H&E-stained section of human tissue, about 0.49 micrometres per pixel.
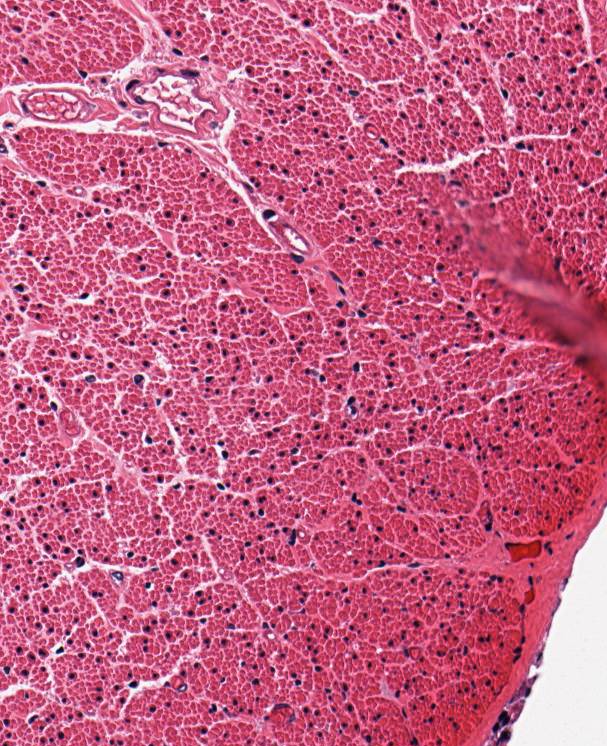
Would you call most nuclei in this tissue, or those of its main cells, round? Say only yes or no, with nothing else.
Yes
